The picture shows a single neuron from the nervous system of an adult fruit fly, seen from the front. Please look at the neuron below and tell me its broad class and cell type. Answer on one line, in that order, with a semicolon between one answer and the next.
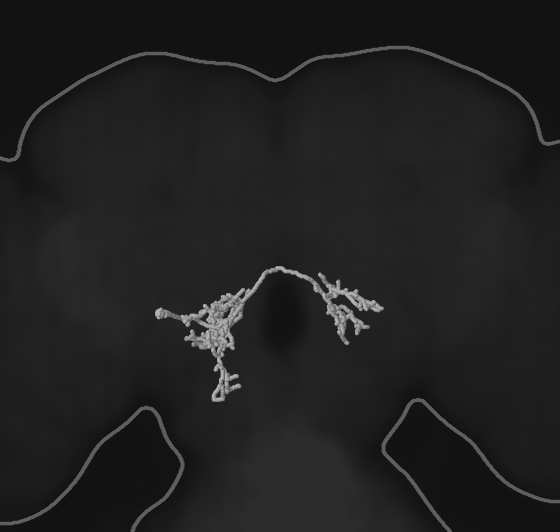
central-brain intrinsic neuron; VES039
